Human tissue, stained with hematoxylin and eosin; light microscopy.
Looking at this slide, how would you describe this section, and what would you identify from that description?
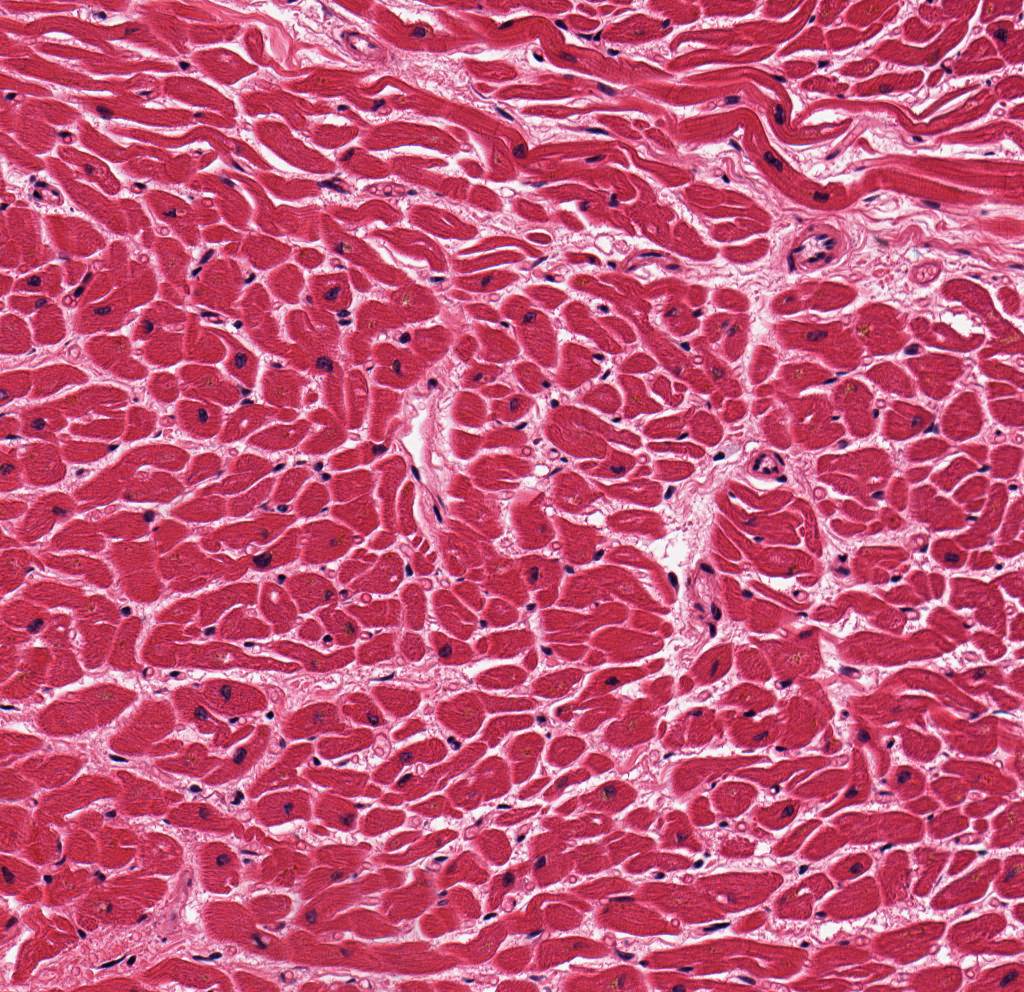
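The field is filled with closely packed muscle fibres, most cut in cross or oblique section, while those along the top edge run lengthwise. The fibres branch and join their neighbours. Between them lie thin strands of pale, loose connective tissue containing small dark elongated nuclei, with small blood vessels at the upper right and right of centre. This is the left ventricle of the heart.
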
